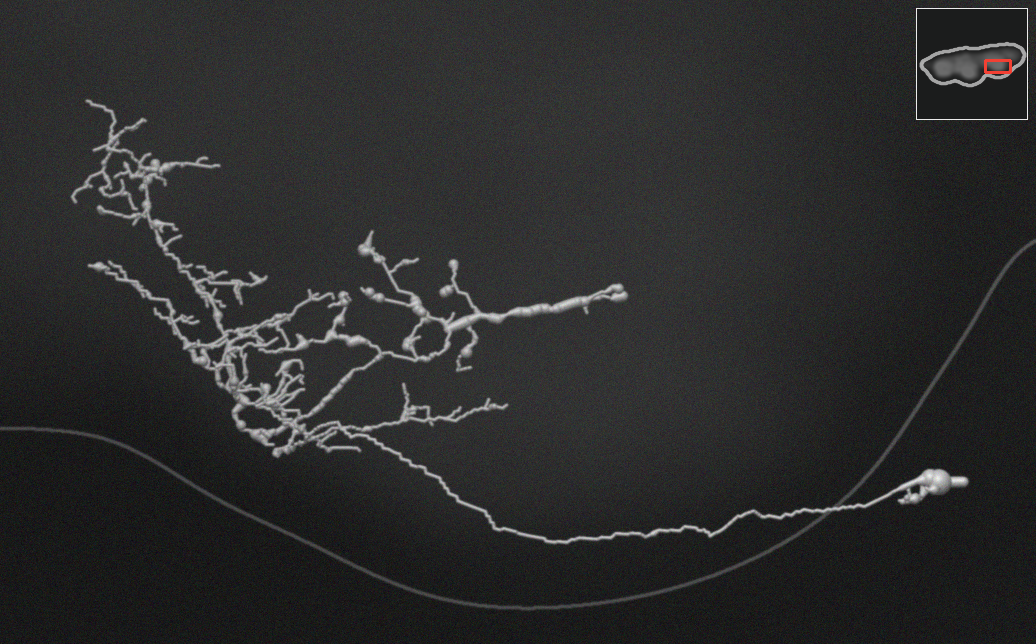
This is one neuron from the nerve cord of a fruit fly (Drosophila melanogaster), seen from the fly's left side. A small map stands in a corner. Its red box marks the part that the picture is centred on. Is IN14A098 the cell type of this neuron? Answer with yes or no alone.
yes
